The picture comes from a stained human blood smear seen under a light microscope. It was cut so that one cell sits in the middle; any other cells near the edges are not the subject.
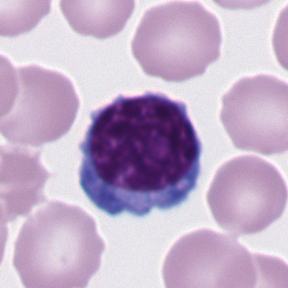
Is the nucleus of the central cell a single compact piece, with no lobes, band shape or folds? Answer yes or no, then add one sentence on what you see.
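Yes. The nucleus is round, with no indentation or lobes.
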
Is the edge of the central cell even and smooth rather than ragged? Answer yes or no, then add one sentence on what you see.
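No. The cell's outline is roughly round with small irregular bumps along its edge.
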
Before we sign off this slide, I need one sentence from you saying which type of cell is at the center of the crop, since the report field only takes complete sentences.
This crop is built around a typical lymphocyte at its centre.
